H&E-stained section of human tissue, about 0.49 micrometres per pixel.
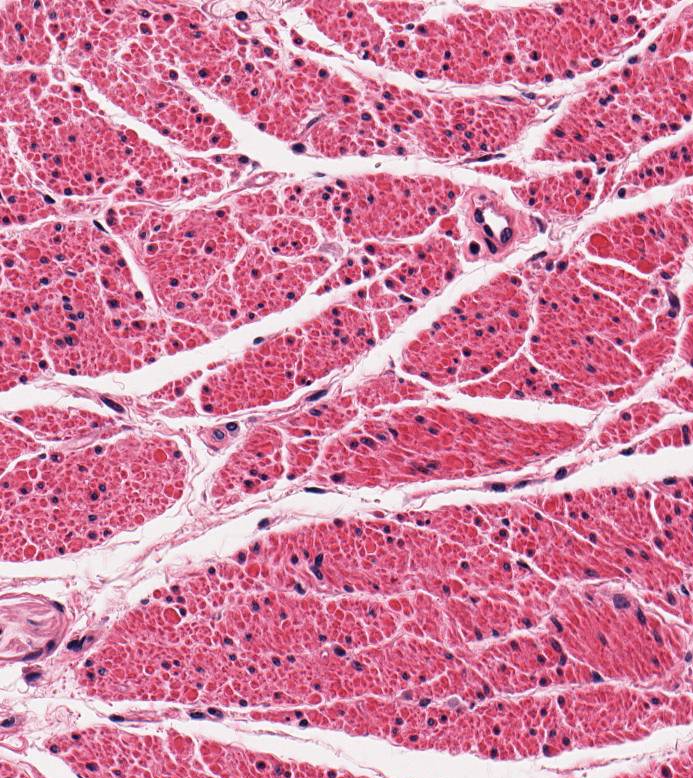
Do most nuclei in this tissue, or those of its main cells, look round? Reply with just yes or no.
Yes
